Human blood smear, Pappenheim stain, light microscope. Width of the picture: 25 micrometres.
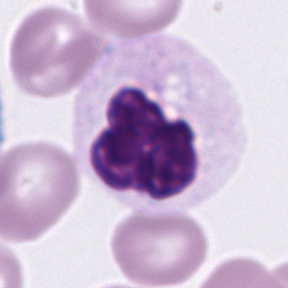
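Segmented neutrophil, the cell in the centre of this stained blood smear. Look first at its nucleus, folded into several lobes that overlap one another. The chromatin is dense and dark purple. In the cytoplasm you will find only fine, faint granules, like dust. Just above and to the right of the nucleus, notice a few small clear spots.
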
